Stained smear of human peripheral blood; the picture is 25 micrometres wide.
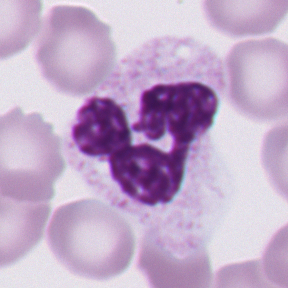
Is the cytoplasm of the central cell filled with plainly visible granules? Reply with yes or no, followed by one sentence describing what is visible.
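Yes. The cytoplasm is dotted with many fine pinkish-purple granules.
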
